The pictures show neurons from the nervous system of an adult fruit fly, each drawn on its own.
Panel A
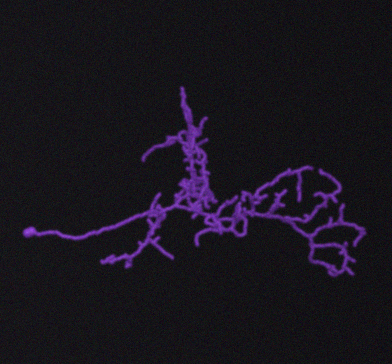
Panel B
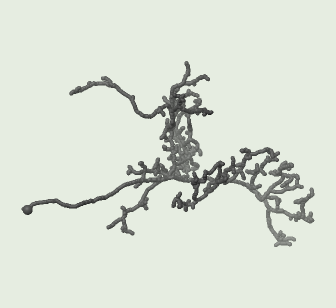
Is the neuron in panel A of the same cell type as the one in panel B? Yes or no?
no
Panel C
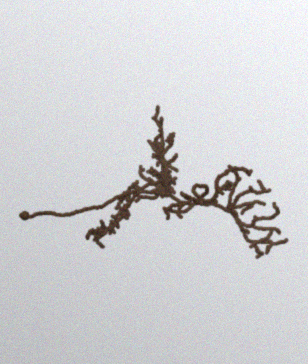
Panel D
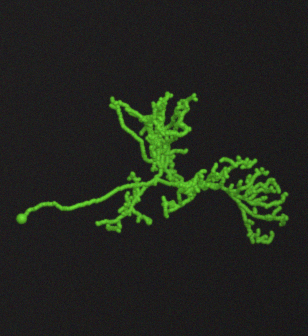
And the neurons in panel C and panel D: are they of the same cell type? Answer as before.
no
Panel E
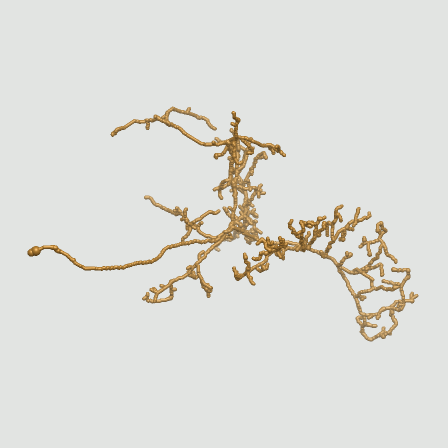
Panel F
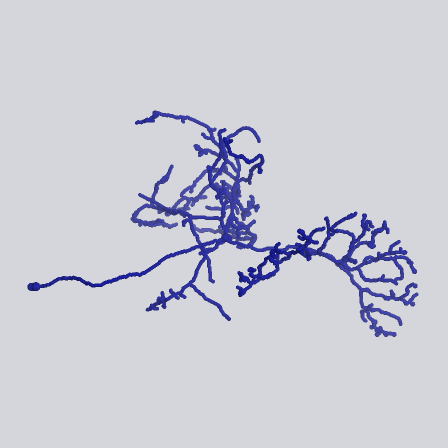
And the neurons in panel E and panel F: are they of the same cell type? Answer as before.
no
